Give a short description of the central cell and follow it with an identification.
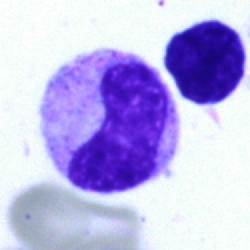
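Hm, the nucleus is kidney-shaped, its indentation facing left. It sits against the right side of the cell. There's plenty of pale lilac cytoplasm. I don't see any clear vacuoles in it. This is a band neutrophil.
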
